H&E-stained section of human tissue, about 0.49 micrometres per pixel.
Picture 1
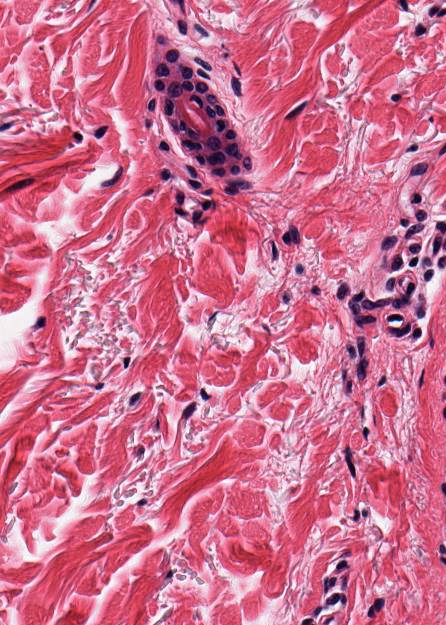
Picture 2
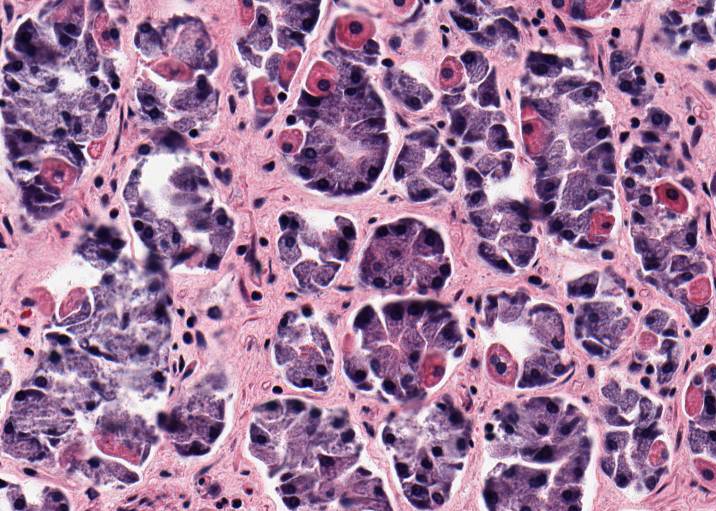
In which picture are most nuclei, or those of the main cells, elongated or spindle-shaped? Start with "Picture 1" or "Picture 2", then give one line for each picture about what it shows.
Picture 1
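In picture 1: Nuclei are sparse between the bundles and are mostly small, dark and spindle-shaped.
In picture 2: Most cells in the clusters have purple-grey, granular cytoplasm and dark, round nuclei.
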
